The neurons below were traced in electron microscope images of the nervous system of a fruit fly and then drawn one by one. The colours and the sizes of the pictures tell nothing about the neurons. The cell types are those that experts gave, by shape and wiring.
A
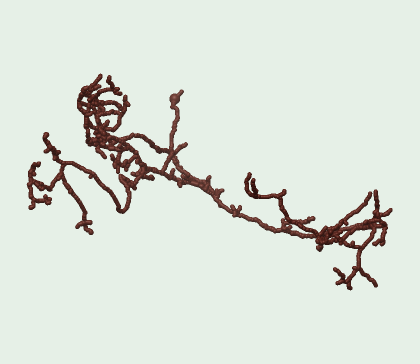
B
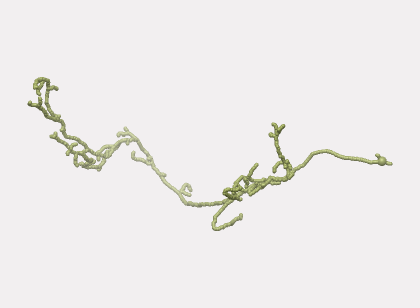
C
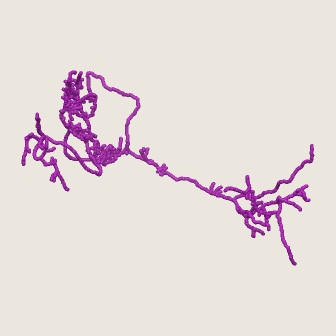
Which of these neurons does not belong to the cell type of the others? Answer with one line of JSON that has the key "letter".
{"letter": "B"}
